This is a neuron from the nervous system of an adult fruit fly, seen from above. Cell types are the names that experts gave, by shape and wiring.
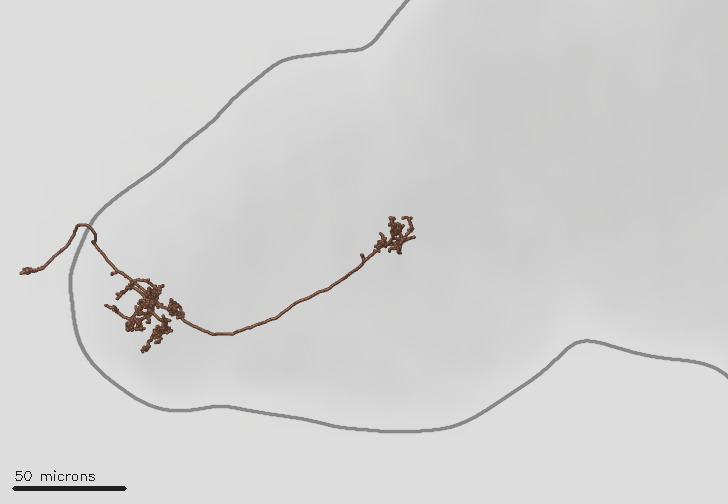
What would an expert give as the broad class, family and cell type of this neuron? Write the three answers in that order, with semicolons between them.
optic-lobe intrinsic neuron; Tm; Tm40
